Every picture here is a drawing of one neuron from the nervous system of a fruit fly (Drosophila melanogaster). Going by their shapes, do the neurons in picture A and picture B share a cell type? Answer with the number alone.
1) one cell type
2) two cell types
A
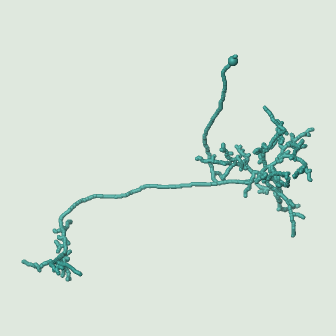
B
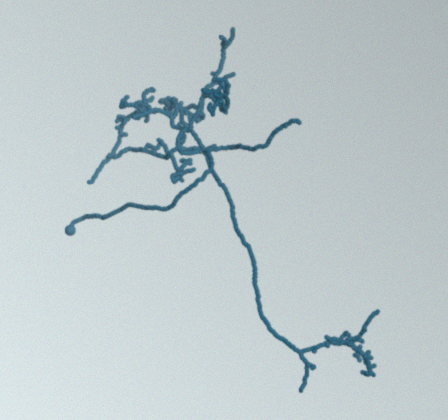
1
